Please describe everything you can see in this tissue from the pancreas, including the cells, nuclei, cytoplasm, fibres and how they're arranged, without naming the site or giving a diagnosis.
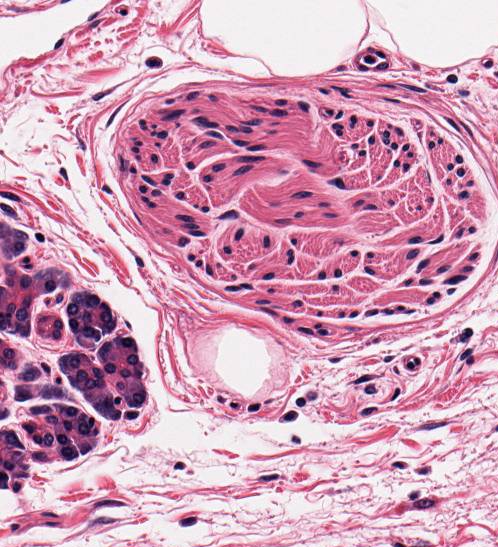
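There's a large oval nerve fascicle in the upper centre, its fibres wavy and running in varying directions, split by thin pale clefts, with dark elongated or wavy nuclei scattered through it. Over at the left edge you've got clusters of glandular acini, their cells with deeply purple cytoplasm.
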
